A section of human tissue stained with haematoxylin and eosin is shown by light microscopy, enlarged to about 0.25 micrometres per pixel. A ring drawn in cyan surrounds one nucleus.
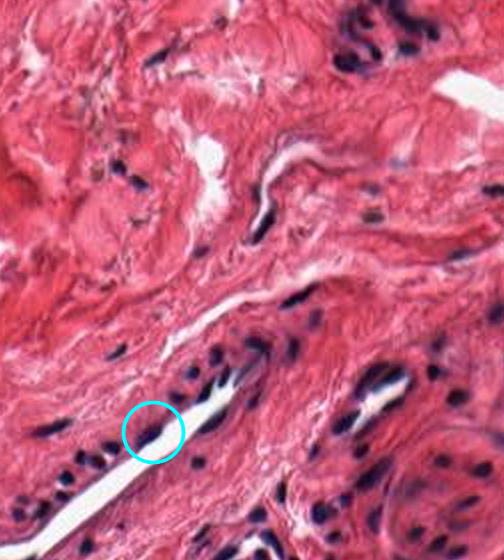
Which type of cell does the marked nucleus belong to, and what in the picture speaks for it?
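The marked nucleus belongs to an endothelial cell. The nucleus is elongated and flattened, with its long axis running parallel to the edge of a narrow, empty, slit-like lumen. The nucleus stains dark and fairly evenly, about as dark as or darker than the nuclei around it. Almost no cytoplasm can be made out around the nucleus; the cell's outline merges with the pink fibrous tissue behind it. Other small dark nuclei line the same side of this lumen in a loose row, set in pink wavy fibres.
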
